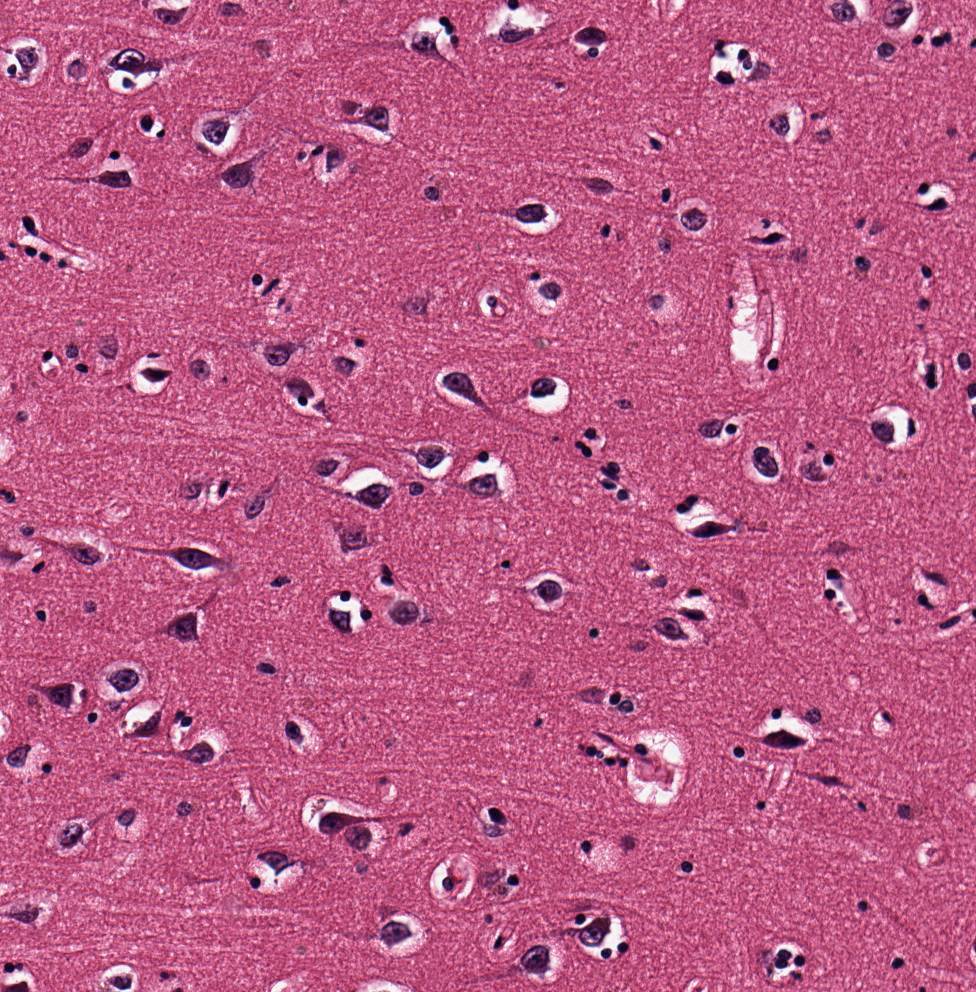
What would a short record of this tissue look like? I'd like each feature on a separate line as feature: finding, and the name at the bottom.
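Distribution: cells scattered fairly evenly, no glands, tubules or epithelial layers
Neurons: largest cells, triangular or pear-shaped bodies tapering into one thin process
Nuclei: round to oval, paler than the small dark nuclei around them
Background: many small, round, densely dark nuclei without visible cytoplasm, some pressed against neuron edges
Name: cerebral cortex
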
